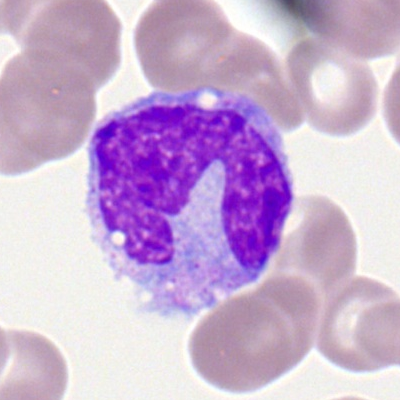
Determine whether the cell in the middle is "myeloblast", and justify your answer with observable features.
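The horseshoe-shaped nucleus, its notch opening downward, decides.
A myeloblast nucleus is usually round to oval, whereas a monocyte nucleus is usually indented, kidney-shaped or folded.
The cell is a monocyte, not a myeloblast.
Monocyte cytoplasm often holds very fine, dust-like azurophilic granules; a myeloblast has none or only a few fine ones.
The fine, faint pinkish granules could suit either. The outline is roughly round with a slightly ragged edge, the chromatin clumped with scattered paler patches, and a few small, clear, round vacuoles lie in the cytoplasm.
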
